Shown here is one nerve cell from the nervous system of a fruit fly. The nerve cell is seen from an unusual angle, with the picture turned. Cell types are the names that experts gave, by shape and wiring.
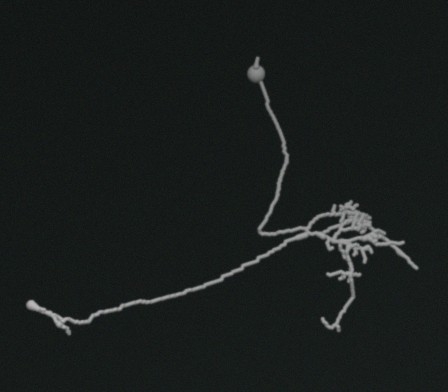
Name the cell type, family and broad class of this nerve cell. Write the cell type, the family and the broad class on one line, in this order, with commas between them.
TuBu04, hemilineage AOTUv4_dorsal, central-brain intrinsic neuron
